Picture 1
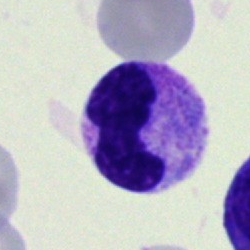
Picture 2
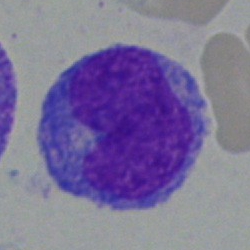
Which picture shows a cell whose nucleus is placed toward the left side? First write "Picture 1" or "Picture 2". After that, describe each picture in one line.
Picture 1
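In picture 1: The nucleus lies toward the left of the cell.
In picture 2: The nucleus lies off-centre, towards the right of the cell.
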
